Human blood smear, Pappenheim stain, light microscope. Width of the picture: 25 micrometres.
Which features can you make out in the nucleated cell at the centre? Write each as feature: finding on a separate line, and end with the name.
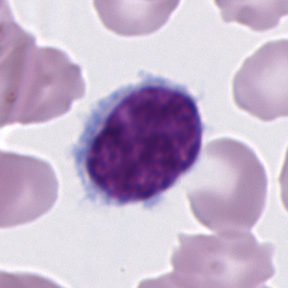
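Border: fringed with fine, hair-like projections
Cytoplasm rim: narrow, wider on the left than on the right
Cytoplasm colour: pale blue
Chromatin: dark purple, coarsely mottled with darker clumps
Nucleus outline: oval
Nucleus size: about 11 by 8 micrometres
Nucleus share of cell area: about 80%
Name: hairy cell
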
